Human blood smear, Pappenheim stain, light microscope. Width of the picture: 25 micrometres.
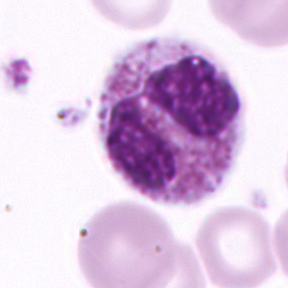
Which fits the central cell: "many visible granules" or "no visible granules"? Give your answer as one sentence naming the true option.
Its cytoplasm contains many granules that can be seen.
